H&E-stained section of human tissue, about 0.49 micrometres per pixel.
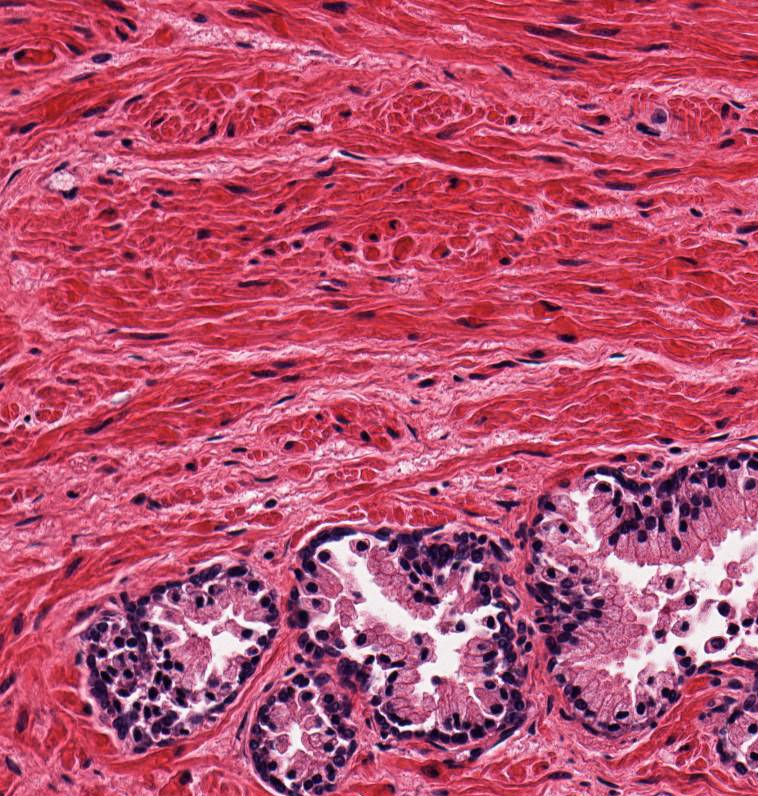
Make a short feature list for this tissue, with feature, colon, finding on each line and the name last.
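Glands: a row along the lower edge, as I see it
Stroma: upper two-thirds solid, no glands there
Muscle: densely packed smooth muscle bundles, pink cytoplasm, mostly horizontal
Cross-cut bundles: upper middle, clusters of rounded pink cell profiles
Lining cells: tall columnar, facing lumens, pale pink finely granular cytoplasm
Name: prostate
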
